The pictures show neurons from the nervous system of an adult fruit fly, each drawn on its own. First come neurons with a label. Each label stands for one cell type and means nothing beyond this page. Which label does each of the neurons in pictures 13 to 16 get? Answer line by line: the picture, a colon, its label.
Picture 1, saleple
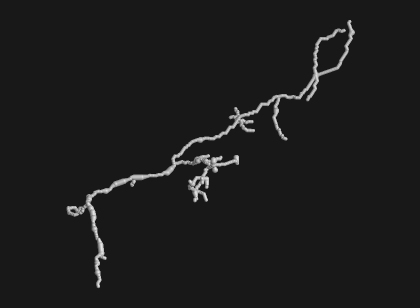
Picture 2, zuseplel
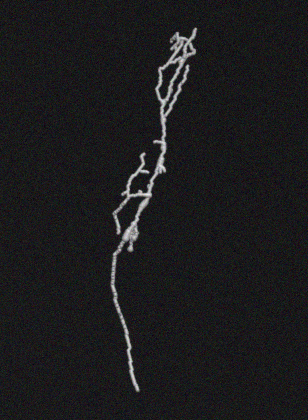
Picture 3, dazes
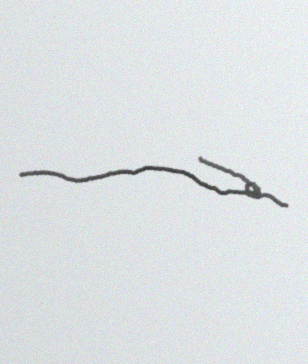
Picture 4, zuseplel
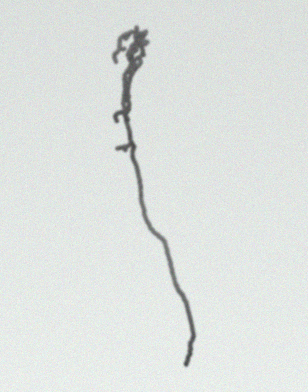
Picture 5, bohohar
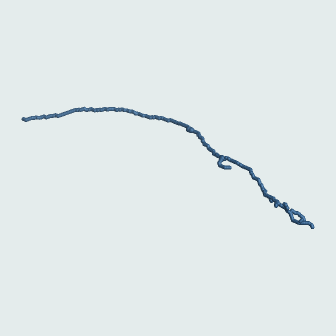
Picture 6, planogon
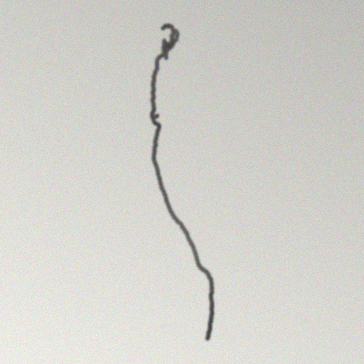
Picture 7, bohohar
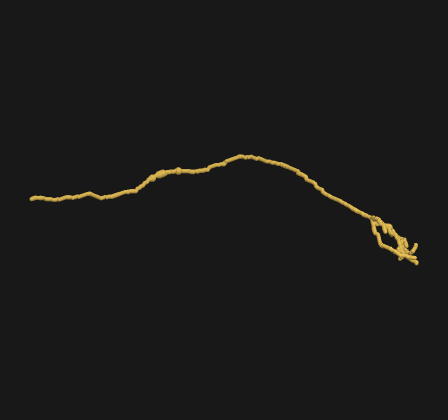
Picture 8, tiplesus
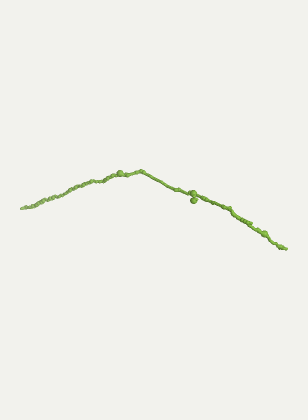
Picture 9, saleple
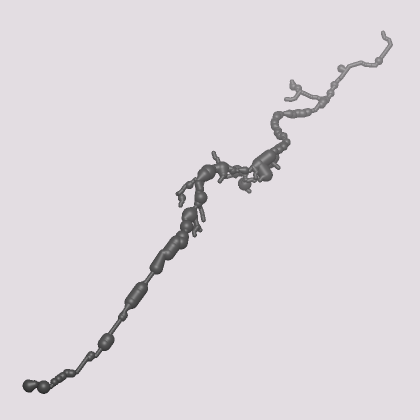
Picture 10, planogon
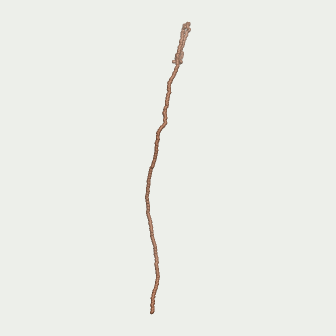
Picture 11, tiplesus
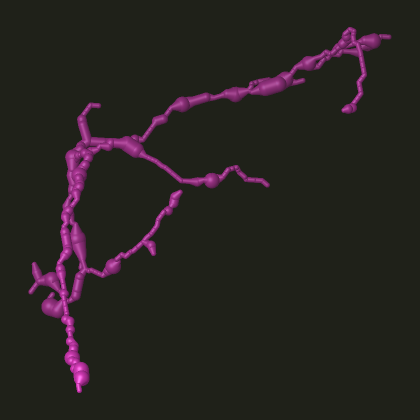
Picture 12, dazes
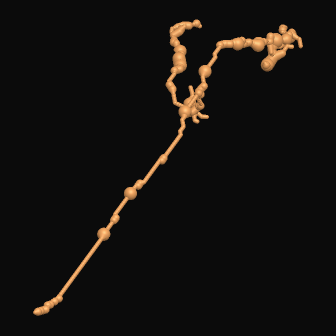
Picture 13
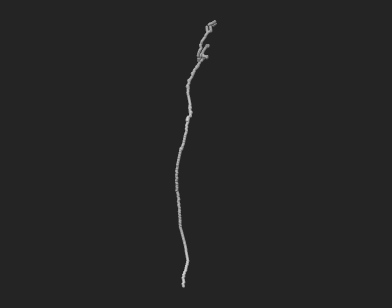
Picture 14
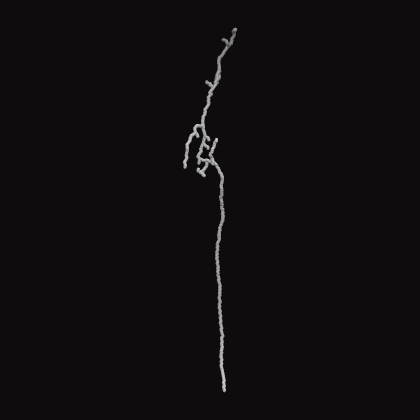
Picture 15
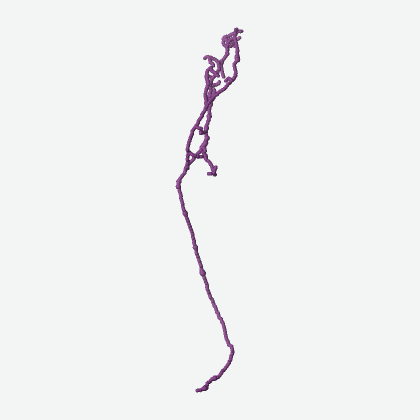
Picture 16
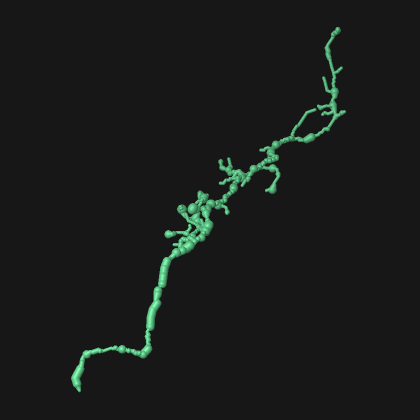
13: planogon
14: zuseplel
15: zuseplel
16: saleple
